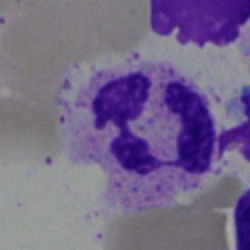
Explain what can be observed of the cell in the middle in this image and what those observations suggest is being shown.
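I see a nucleus divided into several lobes, linked by narrow strands. Those lobes curve round a pale central area, leaving an opening toward the top. The chromatin looks dark purple and coarsely clumped. Small purple granules are scattered through the cytoplasm. So this is a segmented neutrophil.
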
